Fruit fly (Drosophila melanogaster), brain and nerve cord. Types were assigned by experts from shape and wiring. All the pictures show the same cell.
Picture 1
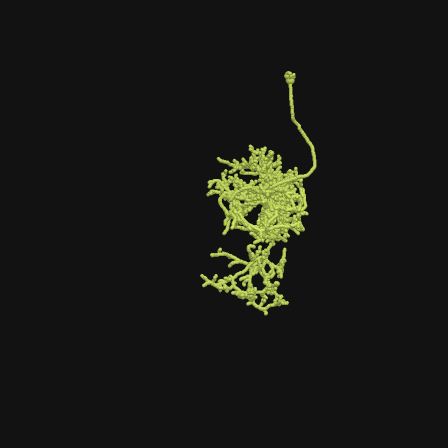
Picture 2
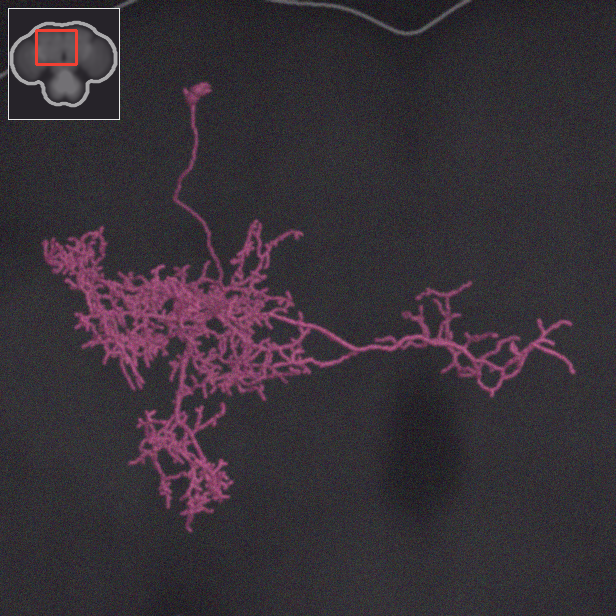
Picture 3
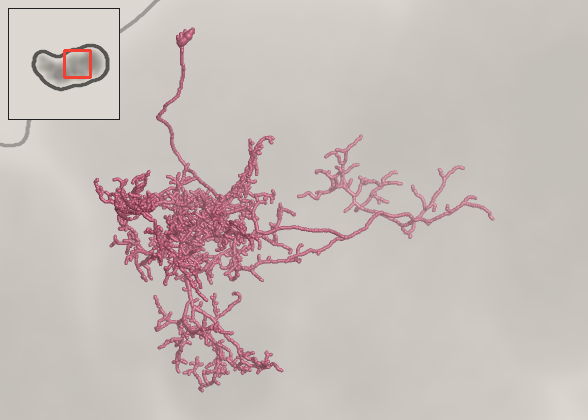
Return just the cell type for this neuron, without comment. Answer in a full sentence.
The cell type is PLP209.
